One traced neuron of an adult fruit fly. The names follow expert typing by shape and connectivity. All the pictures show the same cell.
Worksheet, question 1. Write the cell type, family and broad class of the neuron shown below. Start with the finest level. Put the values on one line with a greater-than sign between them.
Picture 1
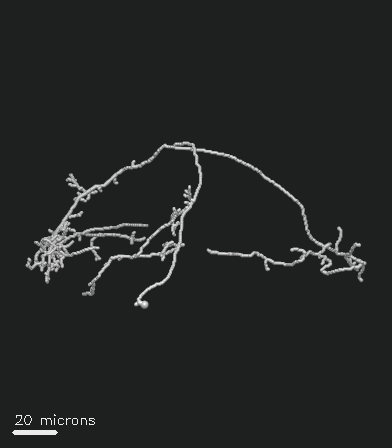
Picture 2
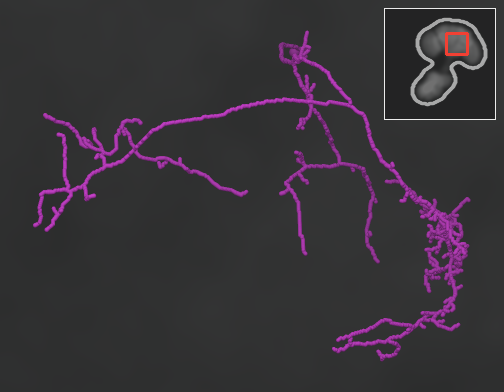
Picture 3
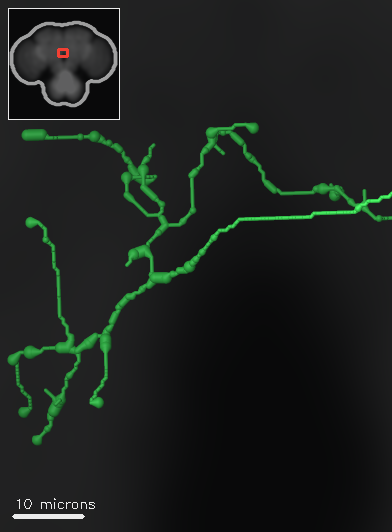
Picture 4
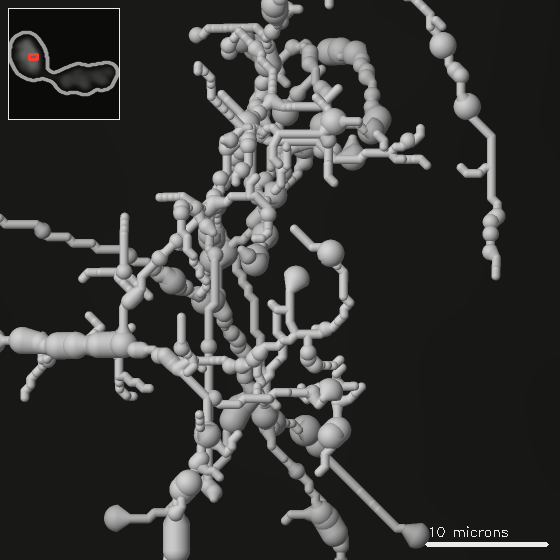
PS253 > hemilineage DM6_central1 > central-brain intrinsic neuron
